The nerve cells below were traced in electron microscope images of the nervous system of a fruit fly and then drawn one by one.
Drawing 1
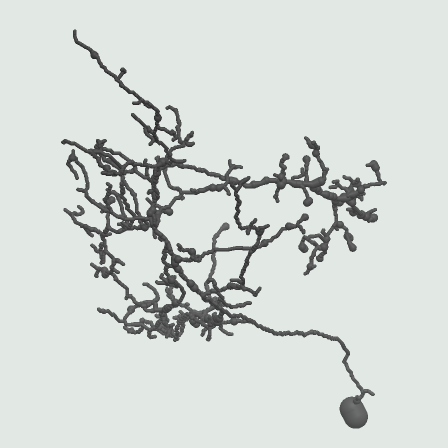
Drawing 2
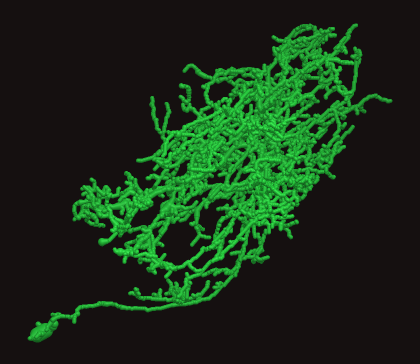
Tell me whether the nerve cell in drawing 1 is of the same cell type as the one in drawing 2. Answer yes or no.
no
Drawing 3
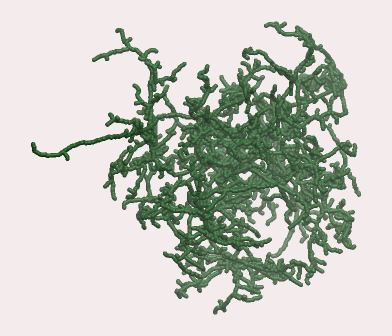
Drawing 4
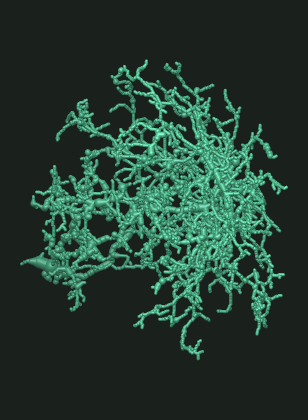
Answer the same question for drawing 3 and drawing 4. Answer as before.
yes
